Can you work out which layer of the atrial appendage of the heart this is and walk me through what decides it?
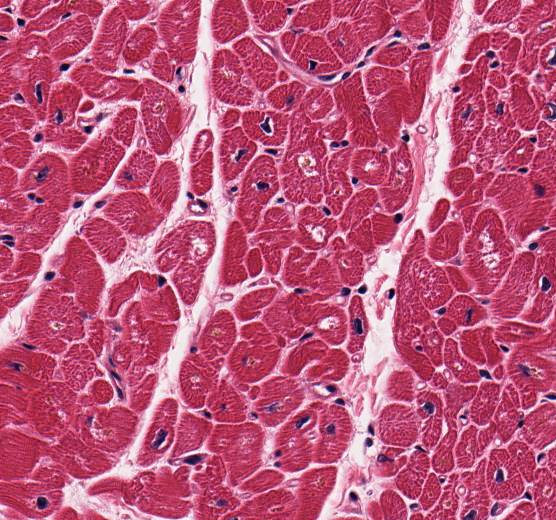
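The section presents myocardium. Most of its fibres are cut across, giving closely packed rounded to polygonal profiles. Where a profile shows its nucleus, the nucleus usually lies in the centre, and several fibres have a pale zone around it holding fine yellow-brown granules.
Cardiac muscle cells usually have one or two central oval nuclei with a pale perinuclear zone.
Small, dark, elongated nuclei lie in the thin spaces between the fibres.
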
